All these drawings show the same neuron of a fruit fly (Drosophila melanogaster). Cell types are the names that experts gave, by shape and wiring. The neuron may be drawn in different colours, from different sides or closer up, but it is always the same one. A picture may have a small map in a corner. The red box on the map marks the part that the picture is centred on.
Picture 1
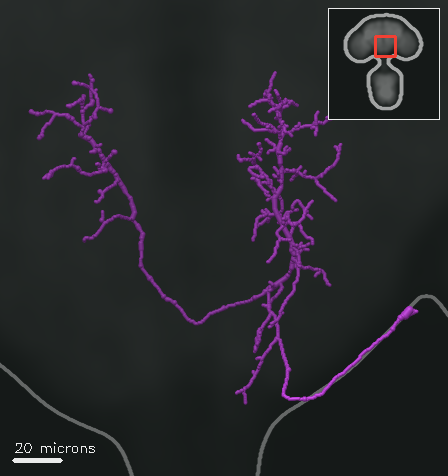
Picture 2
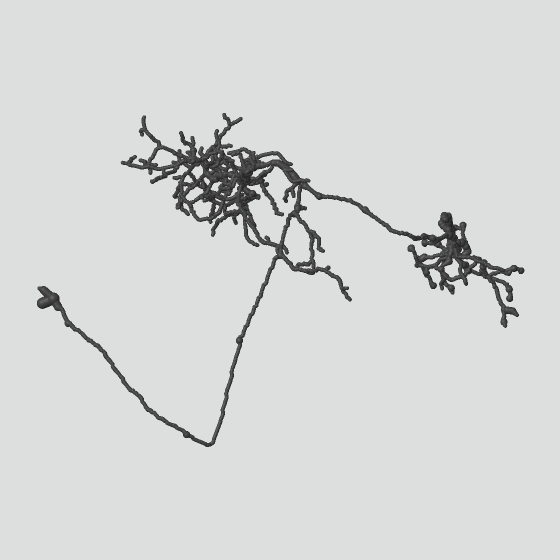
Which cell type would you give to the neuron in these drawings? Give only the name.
PS354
